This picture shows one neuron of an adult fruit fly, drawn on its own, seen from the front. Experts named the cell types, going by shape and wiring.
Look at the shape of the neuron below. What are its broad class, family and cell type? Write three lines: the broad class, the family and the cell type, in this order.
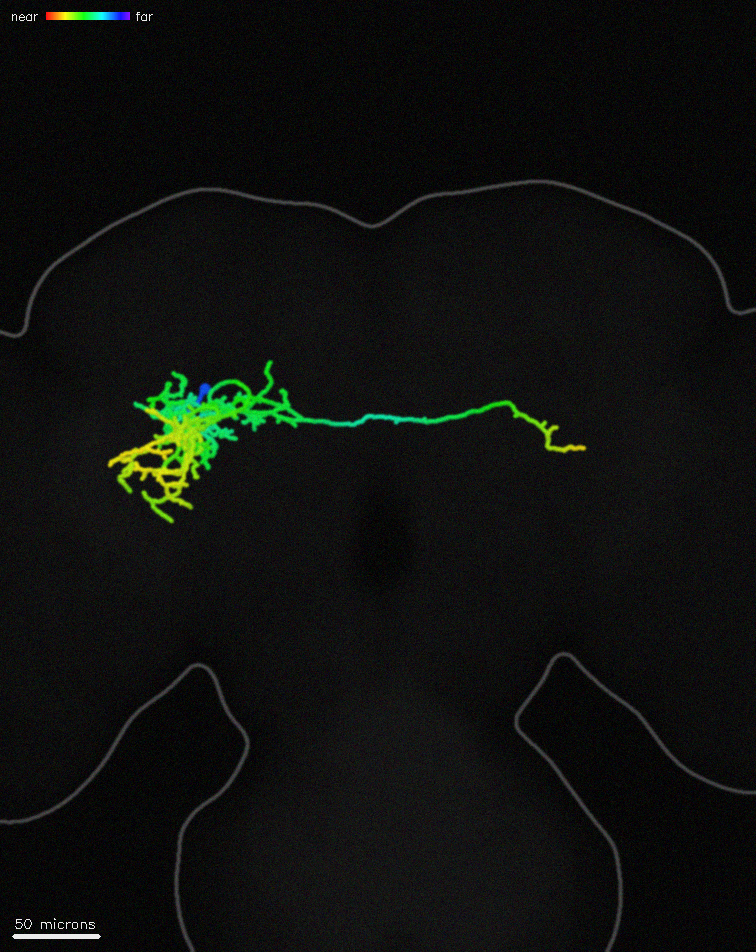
central-brain intrinsic neuron
hemilineage DL1_ventral
CL274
